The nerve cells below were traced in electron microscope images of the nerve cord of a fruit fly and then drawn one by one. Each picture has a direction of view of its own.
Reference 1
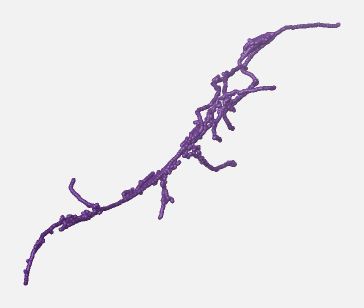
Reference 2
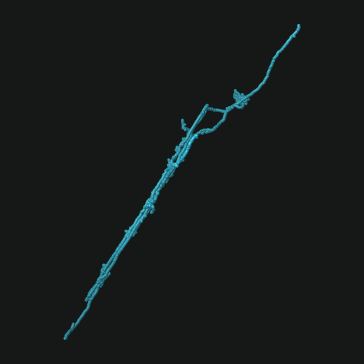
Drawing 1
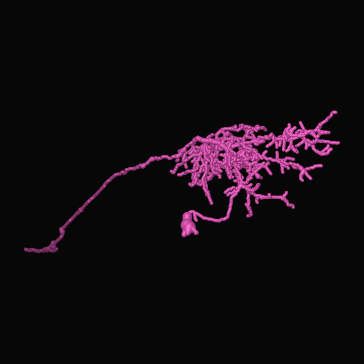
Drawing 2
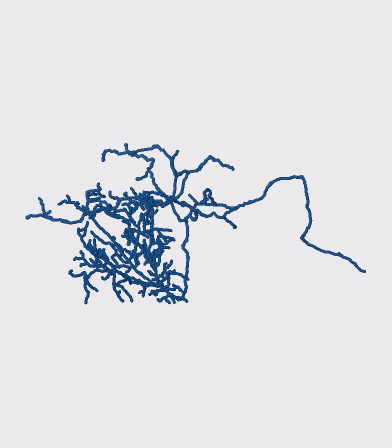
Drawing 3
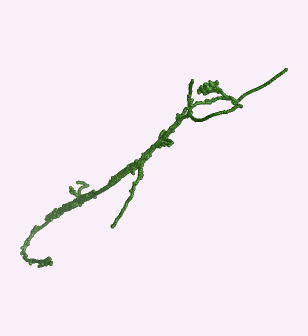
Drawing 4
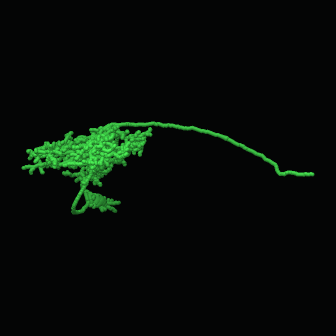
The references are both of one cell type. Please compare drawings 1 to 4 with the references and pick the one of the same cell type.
Drawing 3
